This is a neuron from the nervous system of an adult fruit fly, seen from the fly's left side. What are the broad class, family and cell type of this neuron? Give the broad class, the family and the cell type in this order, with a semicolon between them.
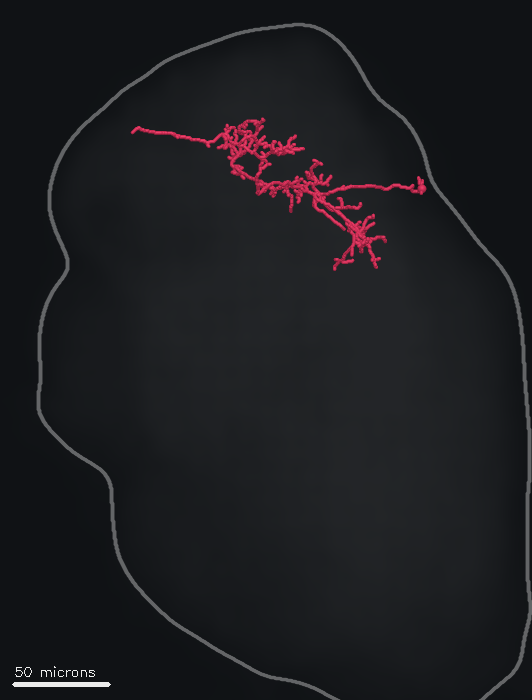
central-brain intrinsic neuron; hemilineage CLp2; SMP275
